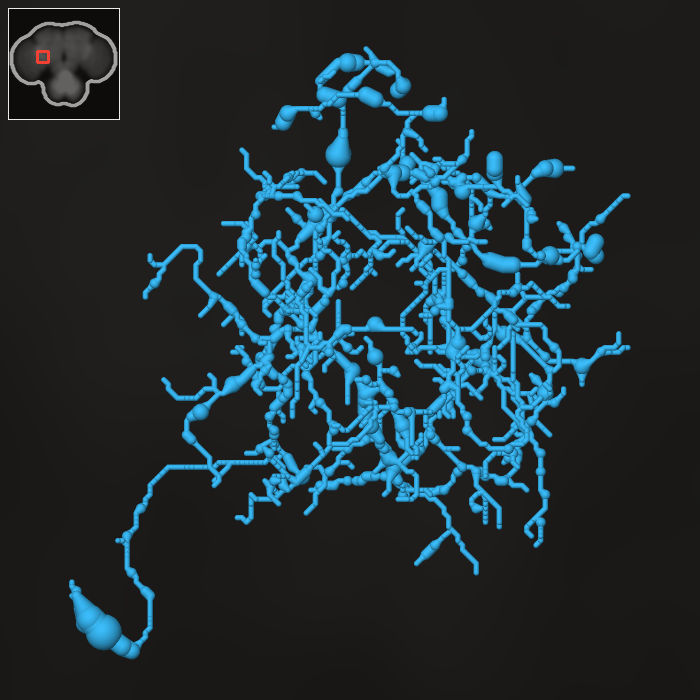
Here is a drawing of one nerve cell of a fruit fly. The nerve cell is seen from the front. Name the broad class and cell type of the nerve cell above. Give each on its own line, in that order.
central-brain intrinsic neuron
CB1885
